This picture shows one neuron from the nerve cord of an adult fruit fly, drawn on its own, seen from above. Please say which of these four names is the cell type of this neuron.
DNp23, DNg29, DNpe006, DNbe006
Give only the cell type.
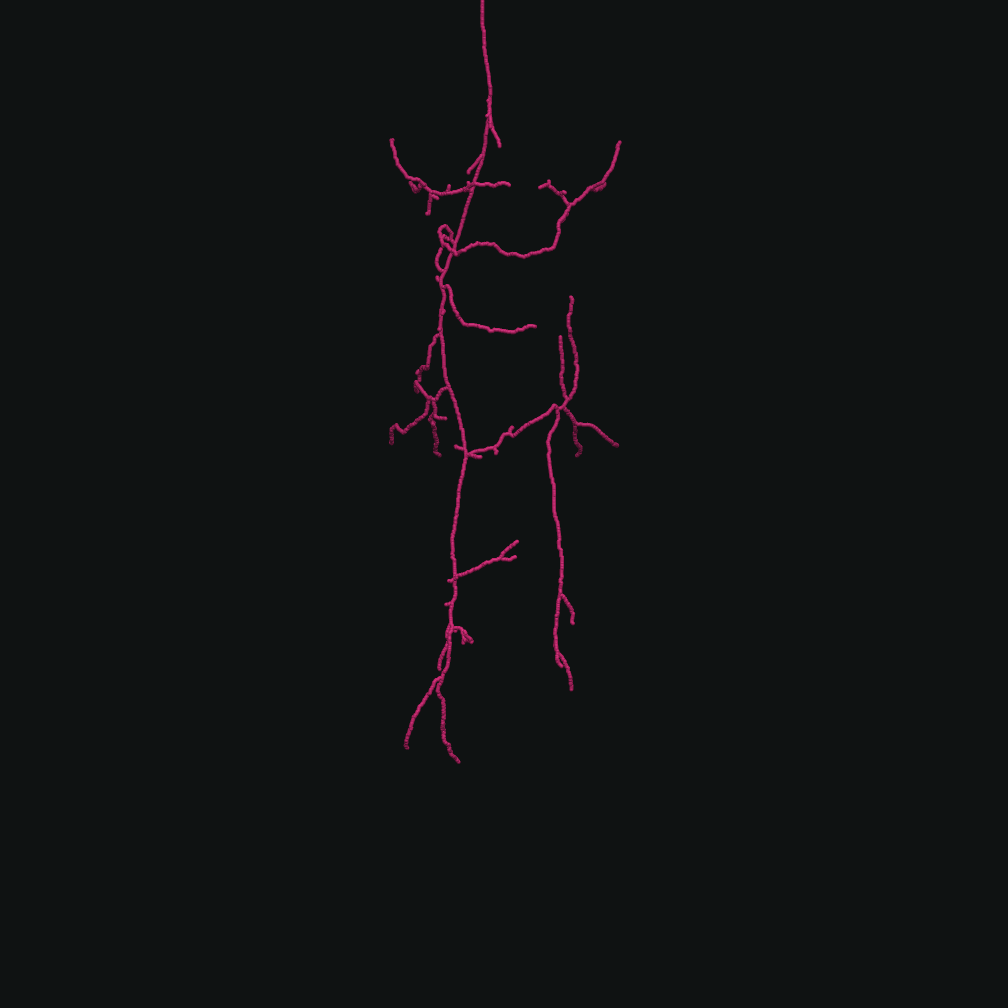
DNpe006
